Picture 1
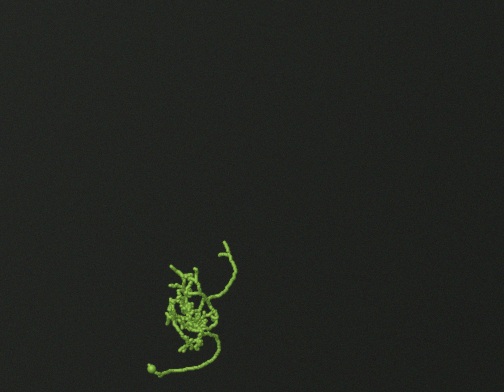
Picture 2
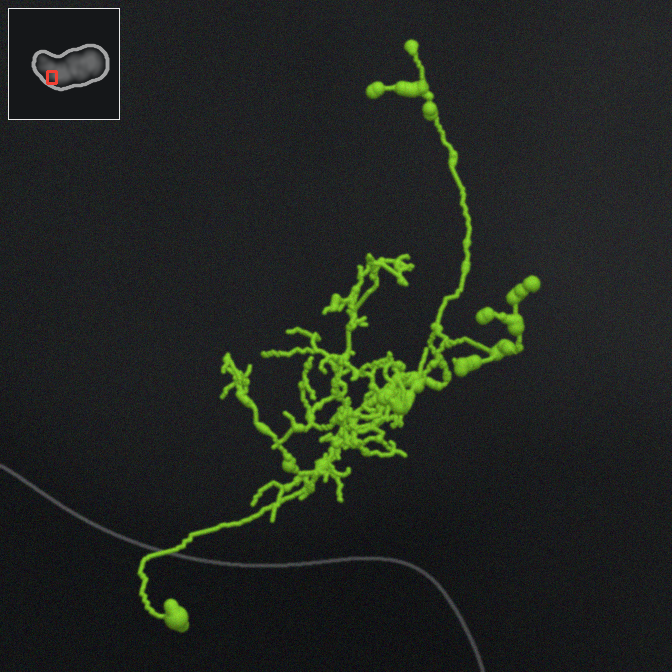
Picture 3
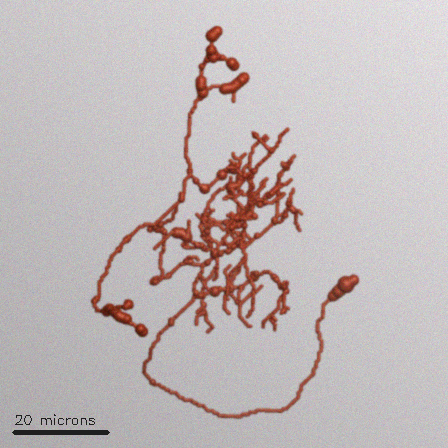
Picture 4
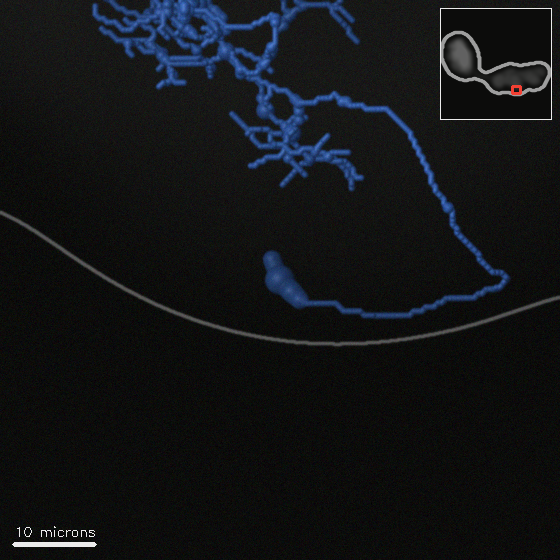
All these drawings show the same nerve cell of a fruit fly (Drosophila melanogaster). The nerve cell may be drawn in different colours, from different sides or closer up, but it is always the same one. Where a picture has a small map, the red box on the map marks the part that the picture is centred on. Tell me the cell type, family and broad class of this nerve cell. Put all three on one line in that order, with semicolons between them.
IN01B067; hemilineage 01B; nerve-cord intrinsic neuron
